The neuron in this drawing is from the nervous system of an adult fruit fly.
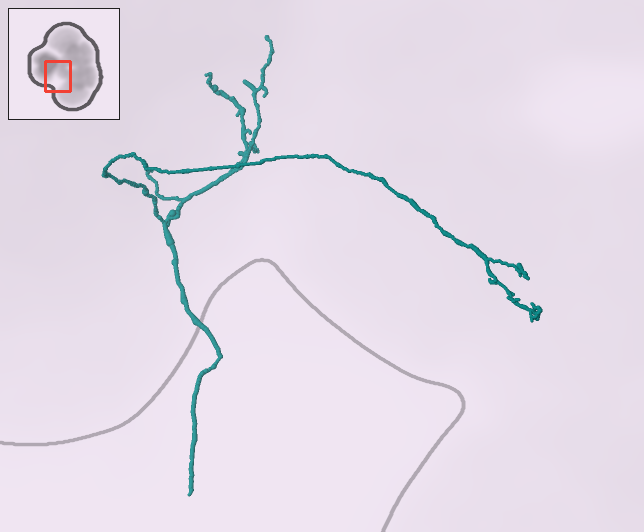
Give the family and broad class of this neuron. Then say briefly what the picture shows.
The name of its family is class mechanosensory proprioceptive. Its broad class is sensory neuron ascending to the brain. In this view it is about as wide as it is tall.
